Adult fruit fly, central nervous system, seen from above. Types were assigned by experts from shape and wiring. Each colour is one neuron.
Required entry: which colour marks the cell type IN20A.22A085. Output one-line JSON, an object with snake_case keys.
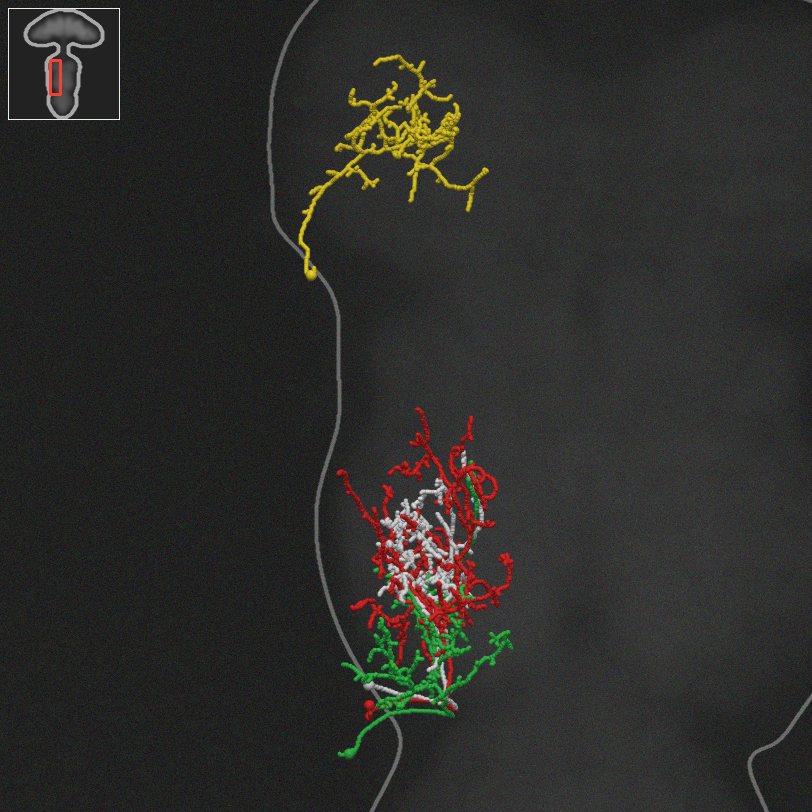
{"colour": "yellow"}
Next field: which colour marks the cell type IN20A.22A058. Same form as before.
{"colour": "white"}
